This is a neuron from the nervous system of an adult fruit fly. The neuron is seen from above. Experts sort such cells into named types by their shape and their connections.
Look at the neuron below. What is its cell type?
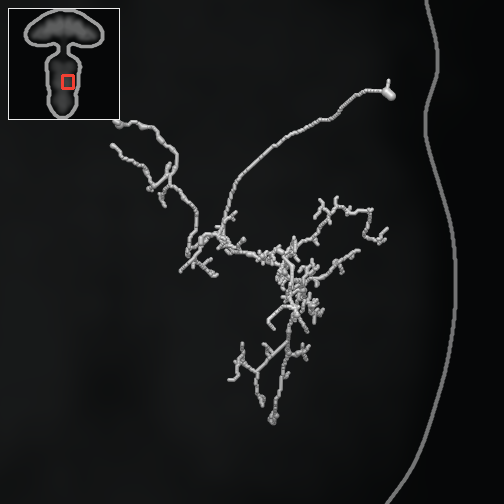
IN09A041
